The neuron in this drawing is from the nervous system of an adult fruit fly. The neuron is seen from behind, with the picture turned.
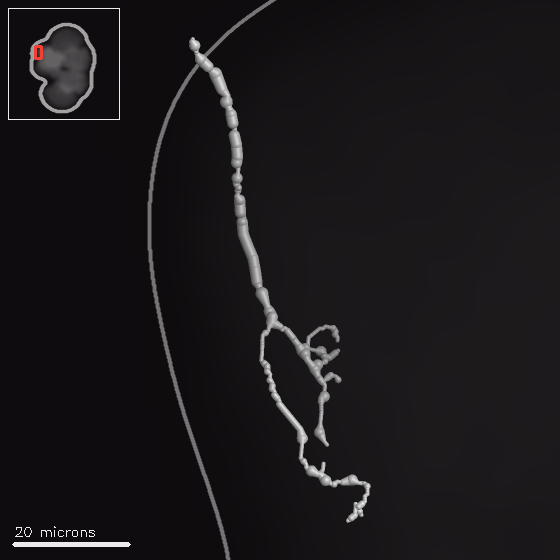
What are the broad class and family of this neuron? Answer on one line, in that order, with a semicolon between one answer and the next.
sensory neuron entering the nerve cord; class mechanosensory tactile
